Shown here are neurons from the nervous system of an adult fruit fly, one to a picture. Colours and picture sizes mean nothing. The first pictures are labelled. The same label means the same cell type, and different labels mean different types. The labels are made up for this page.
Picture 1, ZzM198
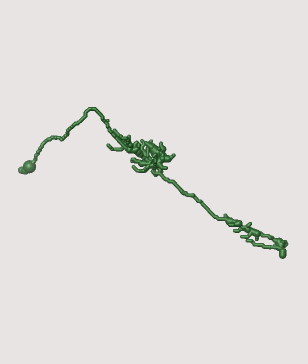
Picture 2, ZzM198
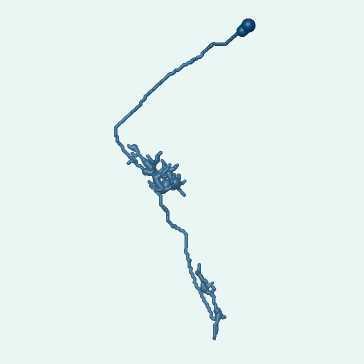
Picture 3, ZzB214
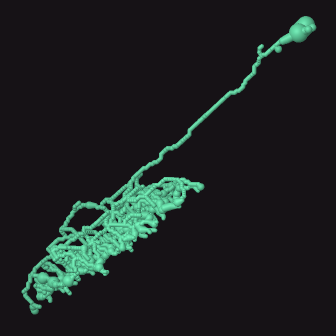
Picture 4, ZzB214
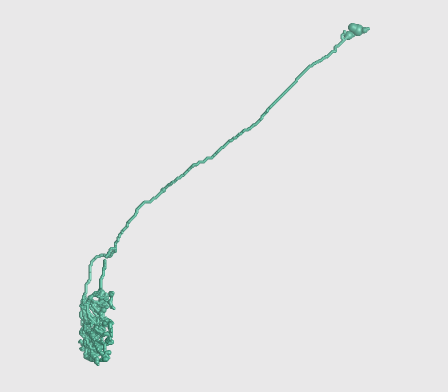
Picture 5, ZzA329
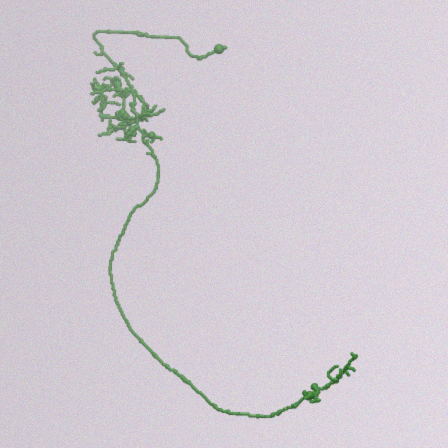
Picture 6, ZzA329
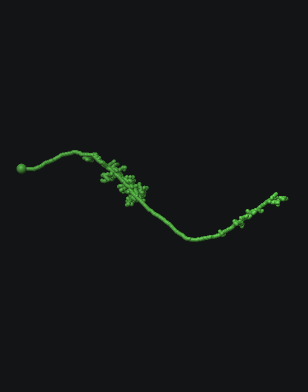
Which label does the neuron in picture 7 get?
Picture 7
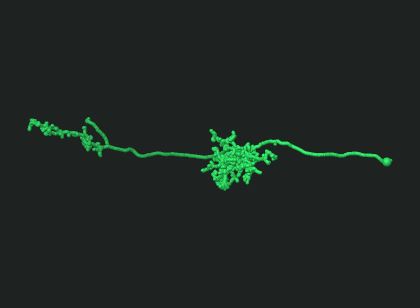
ZzA329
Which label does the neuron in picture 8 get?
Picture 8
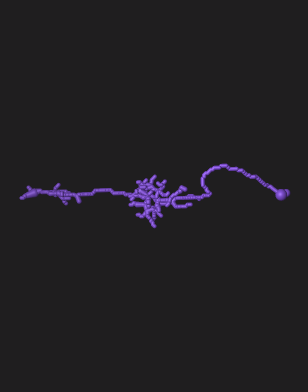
ZzM198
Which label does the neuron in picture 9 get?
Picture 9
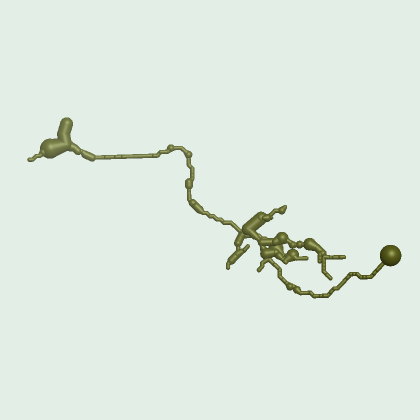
ZzM198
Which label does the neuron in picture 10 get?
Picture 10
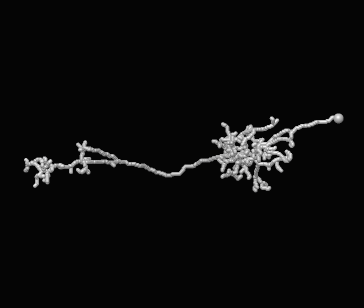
ZzA329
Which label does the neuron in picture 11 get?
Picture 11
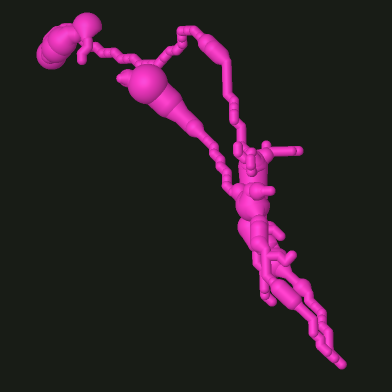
ZzM198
